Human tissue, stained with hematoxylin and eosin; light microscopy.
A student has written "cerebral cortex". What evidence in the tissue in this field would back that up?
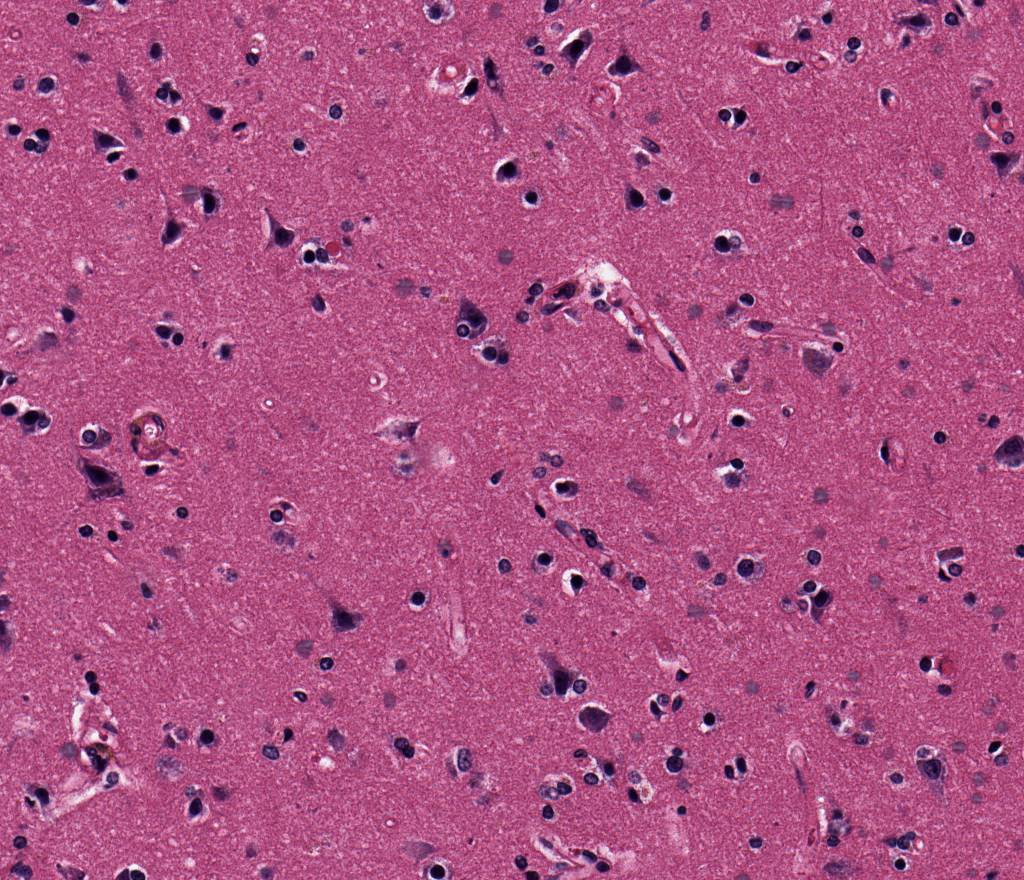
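It's cerebral cortex, and the part that goes with that is the neurons. Scattered neurons with dark, angular, triangular cell bodies appear, for example at the upper left and at the left edge.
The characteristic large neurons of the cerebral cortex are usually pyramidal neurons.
The triangular cell bodies here go along with that. Elsewhere, cells lie singly and fairly evenly across a uniform pink background, with no glands, tubules or layers of epithelium. That background is finely granular, fibrillary eosinophilic neuropil filling the whole field. Most cells are small glial cells with round, dark, densely stained nuclei and little visible cytoplasm.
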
